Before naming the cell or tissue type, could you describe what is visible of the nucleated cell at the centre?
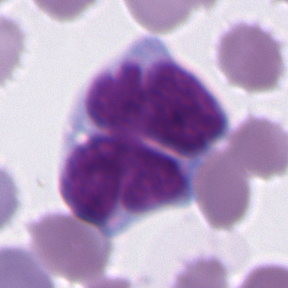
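Look how the pale bluish-grey cytoplasm makes only a thin rim around the nucleus. There are no nucleoli to be seen in that nucleus. And the outline is irregular, a bit angular, not round. It's a monocyte.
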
